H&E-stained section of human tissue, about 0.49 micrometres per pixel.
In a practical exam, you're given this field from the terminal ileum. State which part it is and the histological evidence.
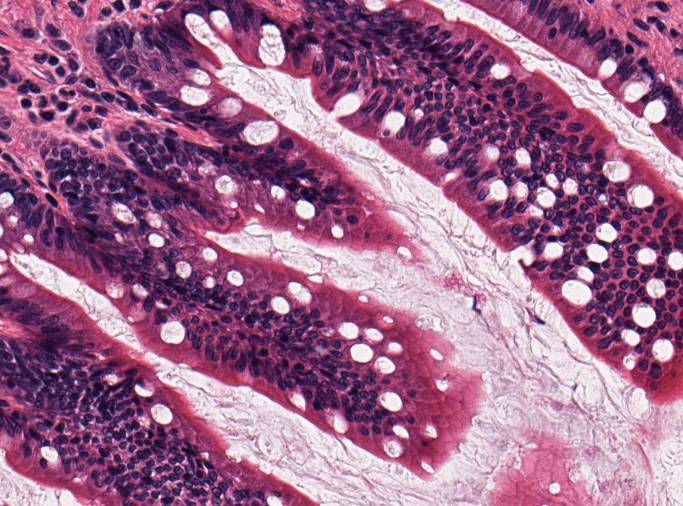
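Answer: the intestinal villus. Elongated bands of epithelium run diagonally from upper left to lower right, fitting villi cut lengthwise.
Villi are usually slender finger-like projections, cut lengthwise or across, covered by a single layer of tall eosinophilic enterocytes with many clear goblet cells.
Numerous goblet cells, round clear vacuoles, are scattered throughout the bands, in keeping with this. A rim of pink cytoplasm lines the outer edges of each band, and pale, loose stroma with wispy fibres fills the spaces between the bands.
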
